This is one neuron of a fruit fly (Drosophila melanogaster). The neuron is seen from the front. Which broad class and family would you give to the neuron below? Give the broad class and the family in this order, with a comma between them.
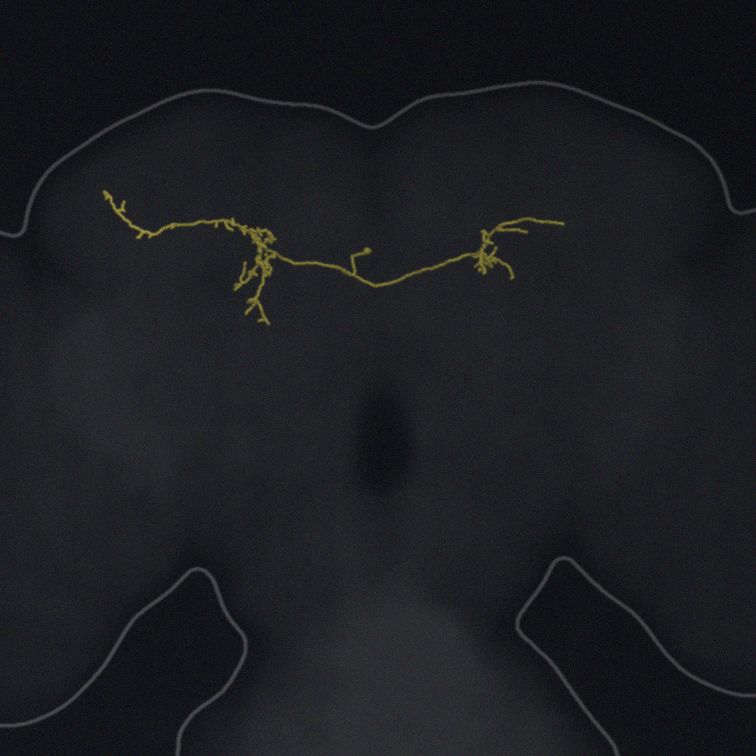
central-brain intrinsic neuron, hemilineage DM1_dorsal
